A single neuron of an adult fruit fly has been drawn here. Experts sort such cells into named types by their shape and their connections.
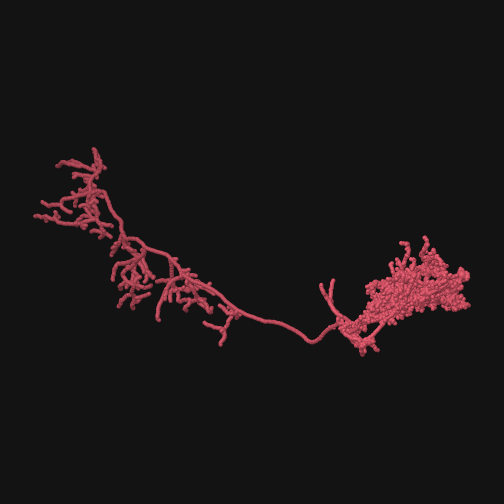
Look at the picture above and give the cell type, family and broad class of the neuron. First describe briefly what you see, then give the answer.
The cell body can be seen on the right of the picture. The picture shows dozens of branch ends. It is of cell type DNge050. The family is DNge. It is a descending neuron.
